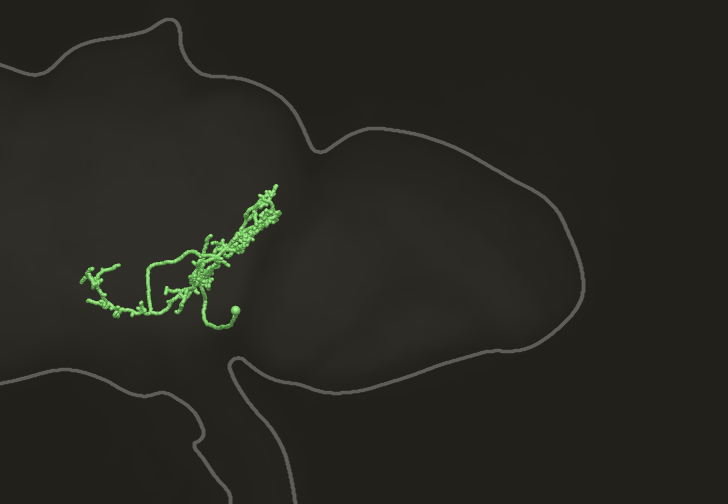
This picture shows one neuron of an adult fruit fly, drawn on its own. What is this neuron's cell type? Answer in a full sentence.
The cell type is PVLP103.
